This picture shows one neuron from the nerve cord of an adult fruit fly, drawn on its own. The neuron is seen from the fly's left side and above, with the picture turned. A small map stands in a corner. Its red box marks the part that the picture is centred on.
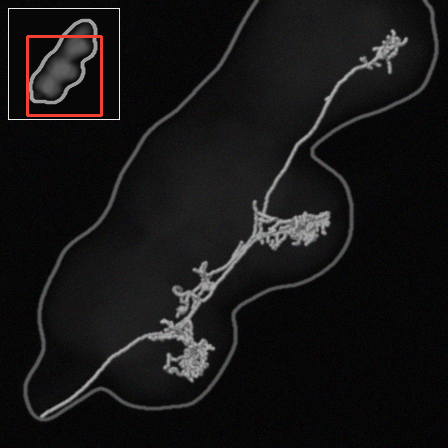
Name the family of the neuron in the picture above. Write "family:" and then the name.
family: hemilineage 05B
